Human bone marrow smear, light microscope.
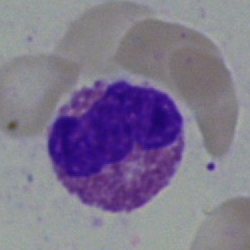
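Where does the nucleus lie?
In the upper part of the cell, leaving the lower part to cytoplasm.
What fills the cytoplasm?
It is packed with small purple-pink granules.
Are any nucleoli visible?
No, none can be seen in the nucleus.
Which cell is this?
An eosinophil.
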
